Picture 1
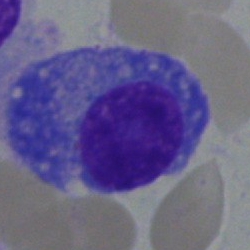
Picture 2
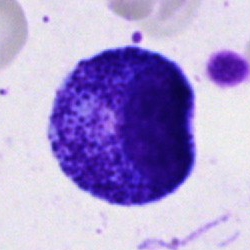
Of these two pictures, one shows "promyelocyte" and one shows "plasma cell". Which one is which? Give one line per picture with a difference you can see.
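Picture 1 – plasma cell. No distinct coloured granules are seen in the cytoplasm.
Picture 2 – promyelocyte. The cytoplasm is packed with coarse dark purple granules.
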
